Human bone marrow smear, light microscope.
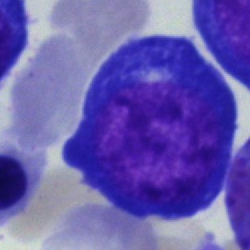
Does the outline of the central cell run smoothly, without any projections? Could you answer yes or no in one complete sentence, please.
No, the outline of the cell is rough.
